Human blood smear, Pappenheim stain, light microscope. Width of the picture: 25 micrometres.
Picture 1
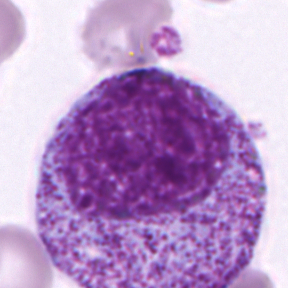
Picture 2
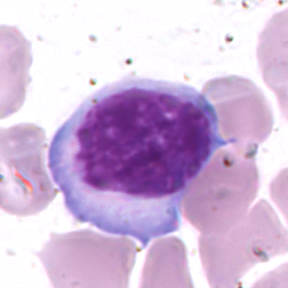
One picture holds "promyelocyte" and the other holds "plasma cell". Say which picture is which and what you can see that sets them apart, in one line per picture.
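Picture 1 is a promyelocyte. The cell has a round, smooth outline.
Picture 2 is a plasma cell. A small pointed tag projects from the right edge of the cell.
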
